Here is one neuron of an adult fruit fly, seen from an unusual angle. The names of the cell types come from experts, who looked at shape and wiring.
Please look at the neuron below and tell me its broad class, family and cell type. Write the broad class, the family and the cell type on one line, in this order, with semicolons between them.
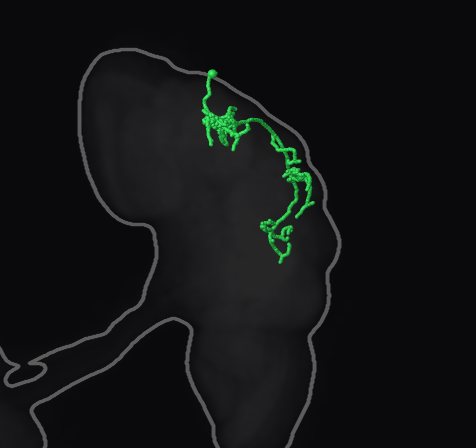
central-brain intrinsic neuron; hemilineage SLPal2; AVLP742m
